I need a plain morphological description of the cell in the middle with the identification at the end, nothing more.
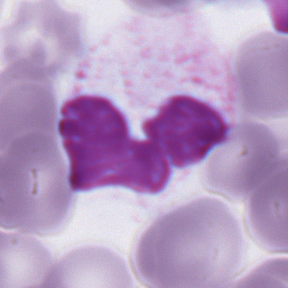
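Two large lobes make up the nucleus, held together by a broad band of nuclear material. The cytoplasm is very pale, almost colourless with just a faint pink tinge, and its granules are most plentiful above the nucleus. Tracing the outer edge of the cell is hard, since it's faint against the background. What you're looking at is a segmented neutrophil.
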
